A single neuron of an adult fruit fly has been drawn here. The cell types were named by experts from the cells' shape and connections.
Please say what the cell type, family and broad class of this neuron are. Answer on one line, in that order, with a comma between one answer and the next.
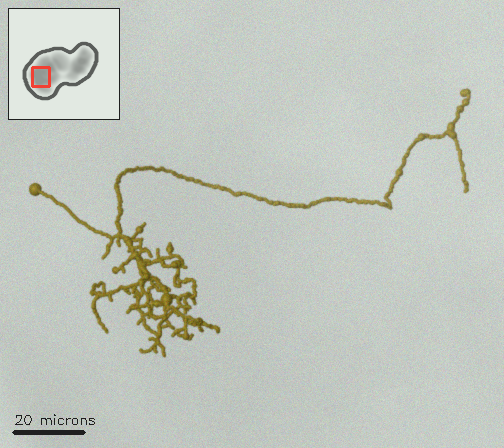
LPT100, LPT, visual projection neuron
